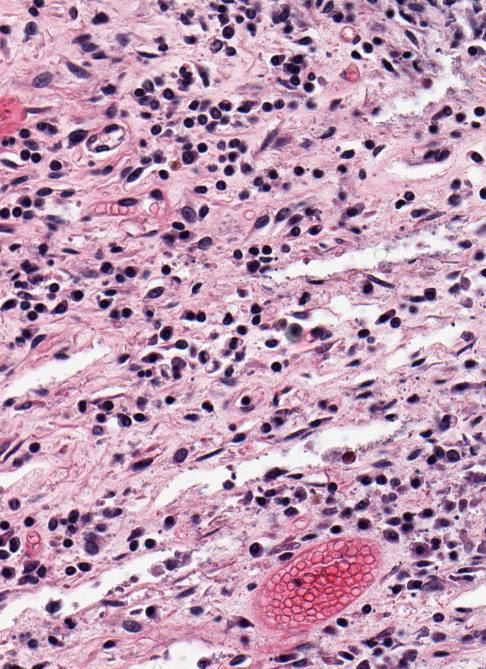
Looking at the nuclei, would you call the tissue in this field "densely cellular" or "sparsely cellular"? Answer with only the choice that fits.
Densely cellular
